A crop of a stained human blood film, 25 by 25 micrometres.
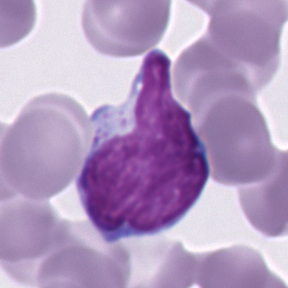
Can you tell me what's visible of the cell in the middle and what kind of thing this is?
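Looking at the middle cell, I see an irregular outline, with a narrow tongue-like extension pointing upward at the top. The nucleus is folded on itself, and a narrow lobe runs up into that extension. In the pale cytoplasm at the upper left there are a few fine purplish dots, and I can't see any vacuoles. So this is a large granular lymphocyte.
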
